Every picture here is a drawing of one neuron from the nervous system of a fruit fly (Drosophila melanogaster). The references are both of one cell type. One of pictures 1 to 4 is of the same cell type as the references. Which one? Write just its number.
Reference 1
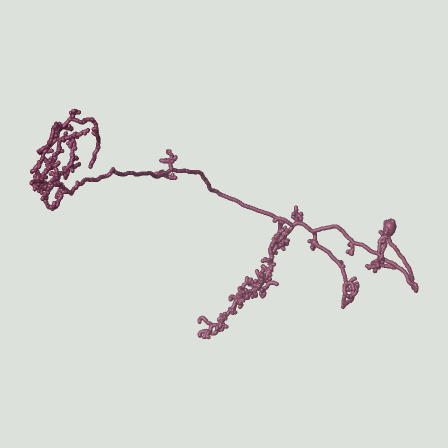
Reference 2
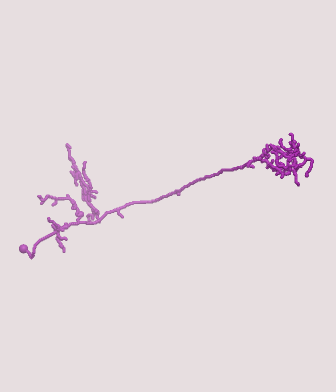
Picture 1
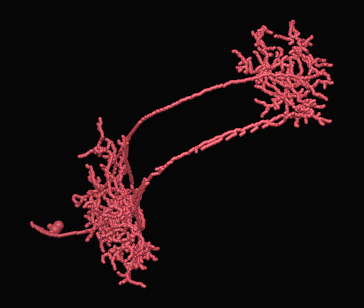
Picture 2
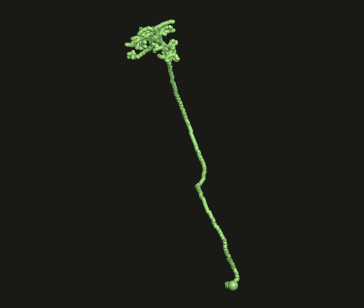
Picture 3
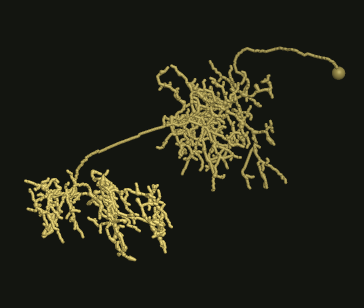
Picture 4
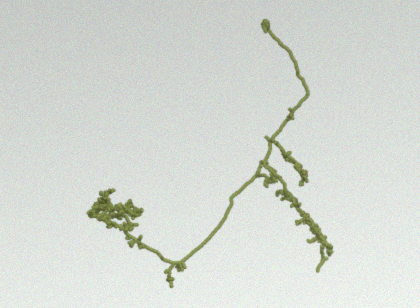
4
